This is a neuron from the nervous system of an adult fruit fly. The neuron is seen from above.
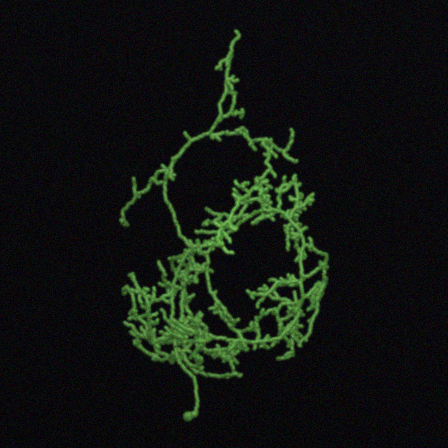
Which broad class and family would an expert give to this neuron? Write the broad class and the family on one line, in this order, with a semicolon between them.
central-brain intrinsic neuron; hemilineage VLPl2_medial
